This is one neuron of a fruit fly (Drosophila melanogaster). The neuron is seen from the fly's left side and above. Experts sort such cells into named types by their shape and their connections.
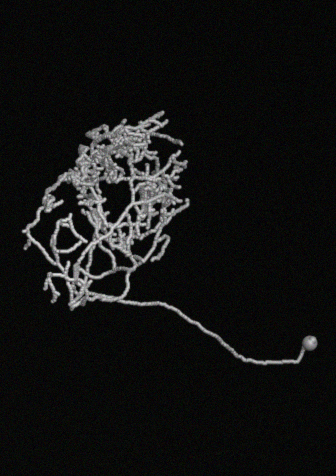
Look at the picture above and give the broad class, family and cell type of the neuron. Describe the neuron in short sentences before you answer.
The cell body can be seen at the lower right of the picture. Dozens of branch ends can be seen. This is a central-brain intrinsic neuron. Its family is DSKMP. The cell type is DSKMP3.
